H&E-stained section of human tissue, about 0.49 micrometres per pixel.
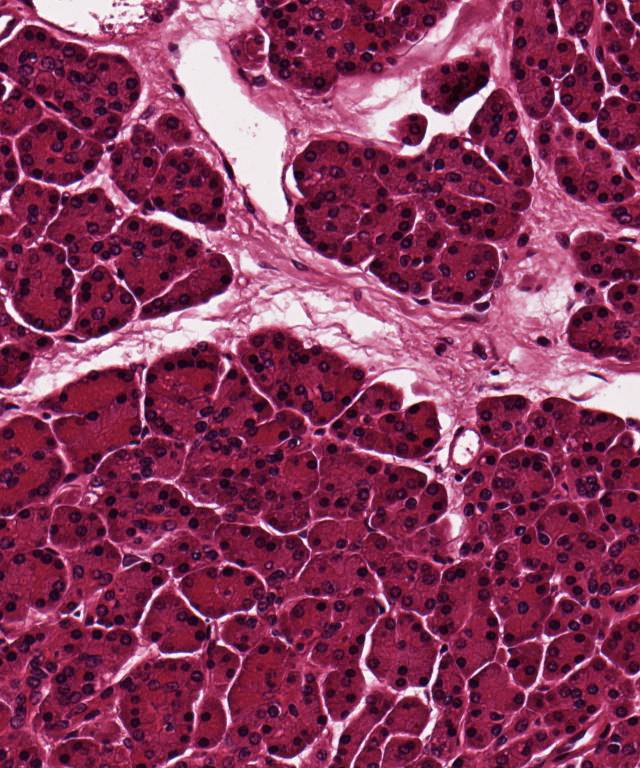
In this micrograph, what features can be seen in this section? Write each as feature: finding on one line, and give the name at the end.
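Layout: lobules of tightly packed acini; a pale connective tissue band crosses the upper half
Acini: small, rounded rings of pyramidal cells around an inconspicuous centre
Cytoplasm: deeply stained dark purplish red throughout
Nuclei: one round, dark-staining nucleus per acinar cell
Name: pancreas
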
